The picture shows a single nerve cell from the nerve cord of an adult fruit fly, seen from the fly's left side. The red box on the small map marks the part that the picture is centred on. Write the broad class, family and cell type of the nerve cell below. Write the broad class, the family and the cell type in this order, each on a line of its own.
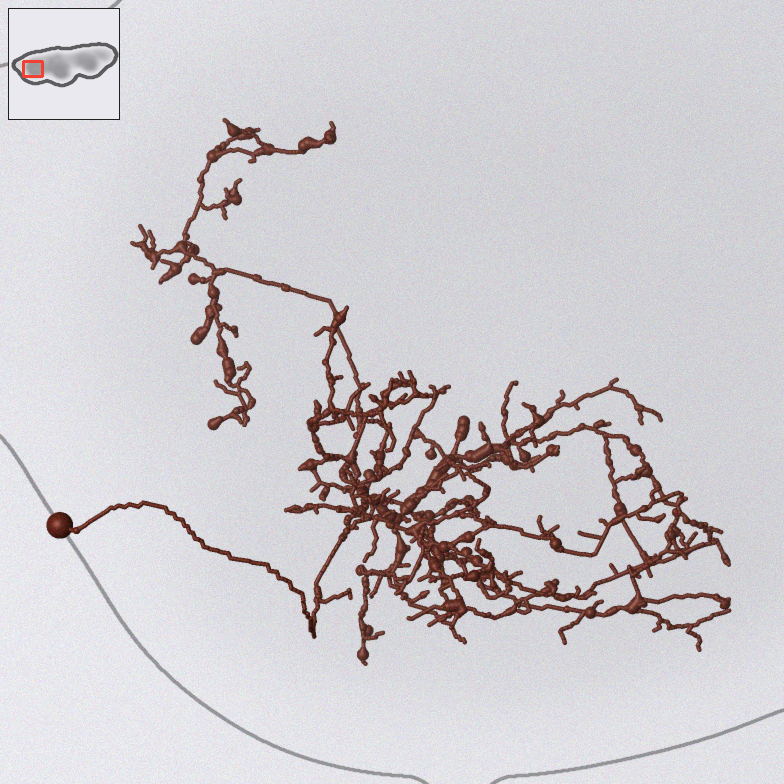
nerve-cord intrinsic neuron
hemilineage 13B
IN13B069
